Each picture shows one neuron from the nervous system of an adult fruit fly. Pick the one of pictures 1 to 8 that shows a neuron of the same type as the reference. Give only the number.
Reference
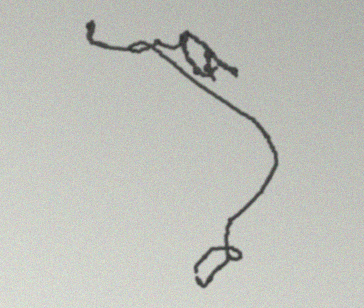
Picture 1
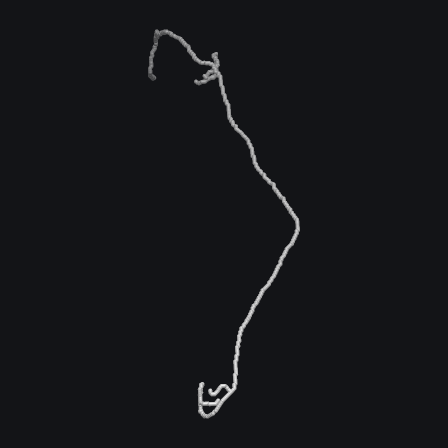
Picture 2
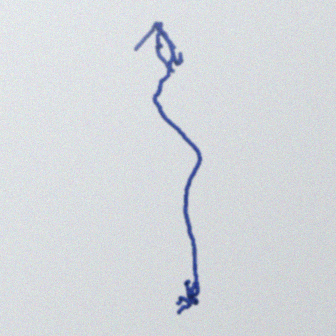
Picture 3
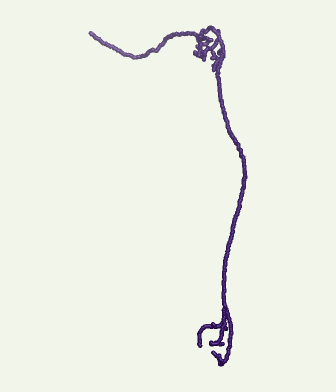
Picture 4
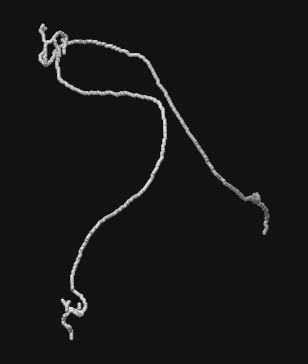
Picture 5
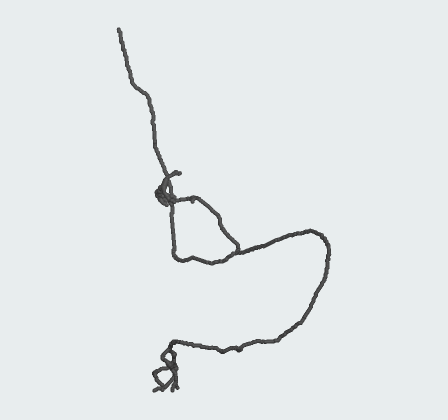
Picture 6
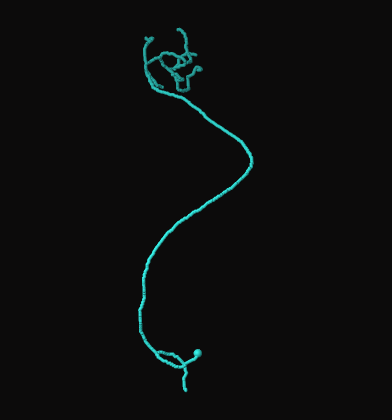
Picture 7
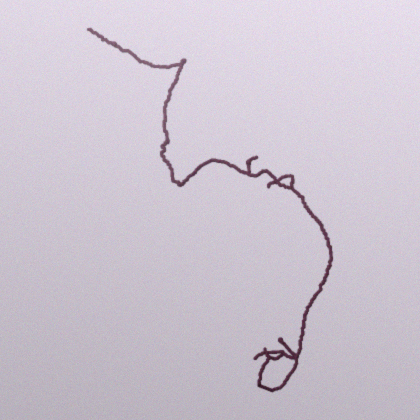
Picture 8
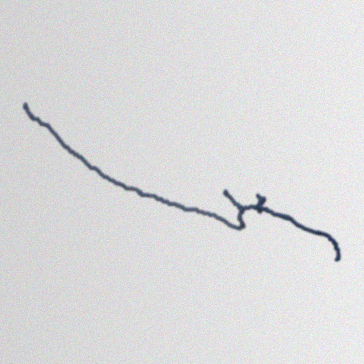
7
